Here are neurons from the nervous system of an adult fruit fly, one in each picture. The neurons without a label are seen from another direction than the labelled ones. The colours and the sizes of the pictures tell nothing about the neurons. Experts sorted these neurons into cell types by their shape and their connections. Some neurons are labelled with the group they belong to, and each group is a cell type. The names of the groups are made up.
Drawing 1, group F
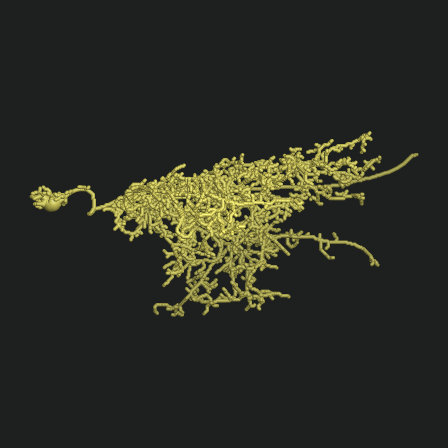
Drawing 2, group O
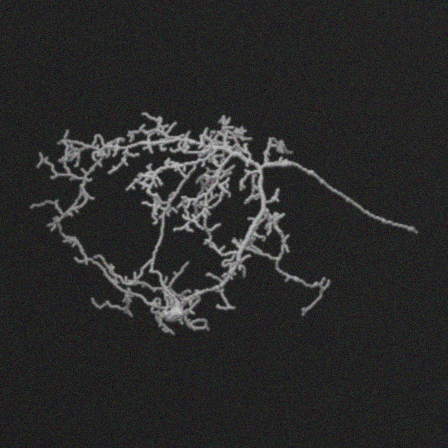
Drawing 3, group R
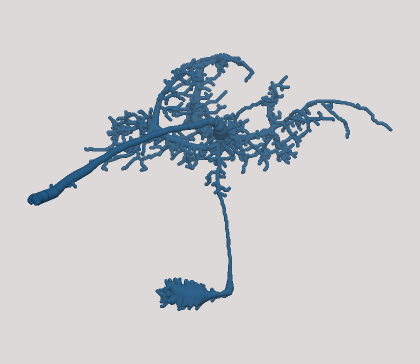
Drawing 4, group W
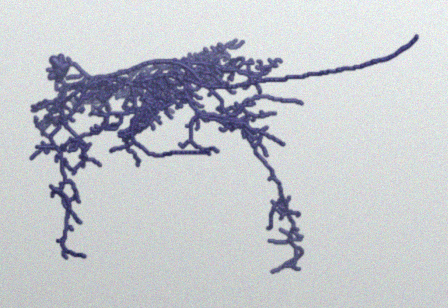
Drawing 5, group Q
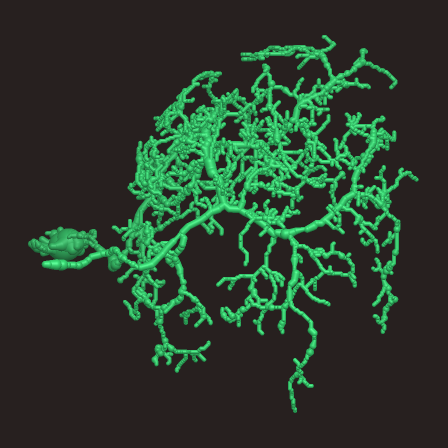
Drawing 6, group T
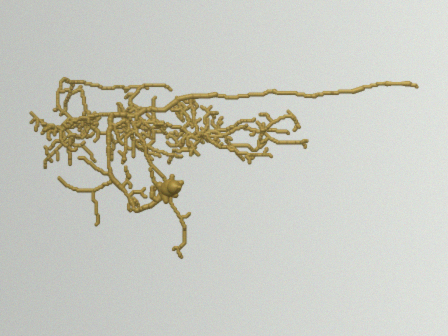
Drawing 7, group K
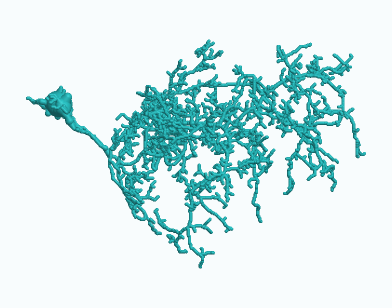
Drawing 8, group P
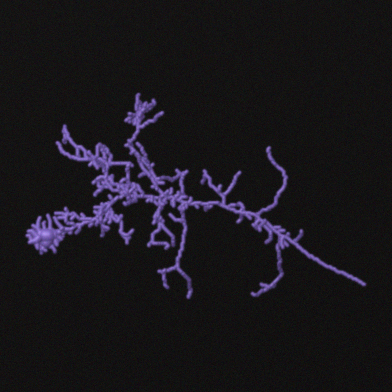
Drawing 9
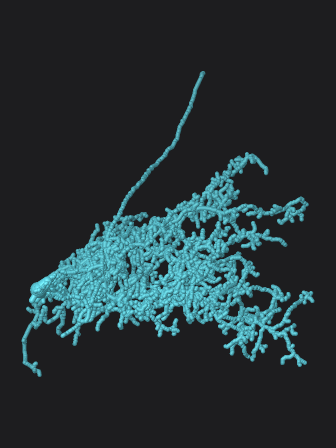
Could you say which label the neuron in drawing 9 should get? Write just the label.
group F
